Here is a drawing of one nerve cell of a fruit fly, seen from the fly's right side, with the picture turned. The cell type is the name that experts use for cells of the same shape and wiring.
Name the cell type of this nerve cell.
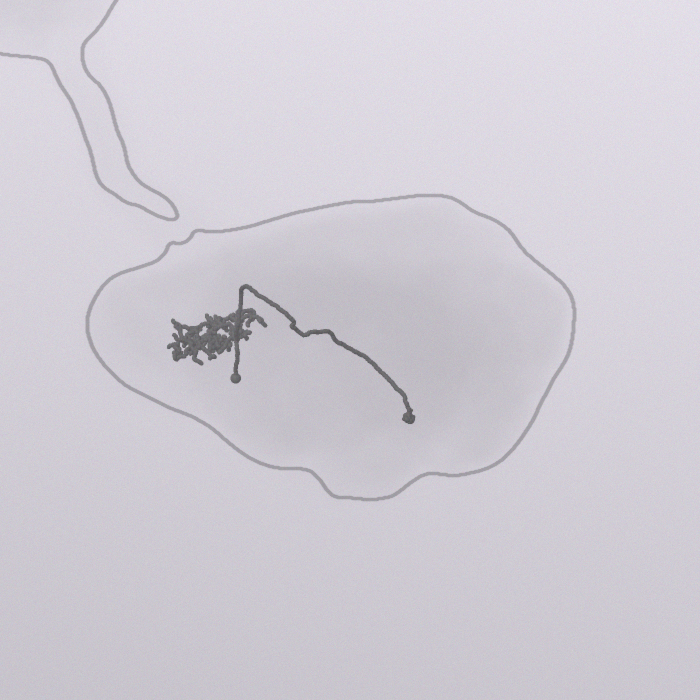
MeTu3b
